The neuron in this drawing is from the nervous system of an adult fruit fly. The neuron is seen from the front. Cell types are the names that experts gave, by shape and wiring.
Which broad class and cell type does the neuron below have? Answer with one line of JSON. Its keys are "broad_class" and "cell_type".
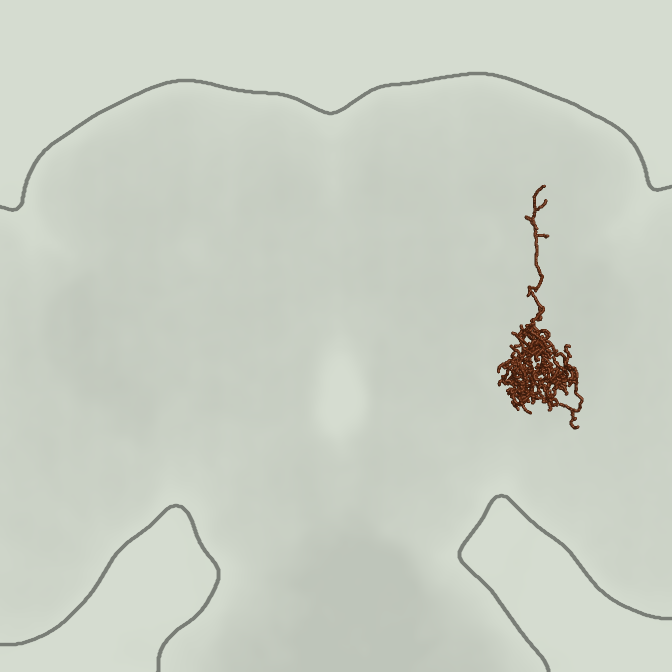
{"broad_class": "central-brain intrinsic neuron", "cell_type": "AVLP344"}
